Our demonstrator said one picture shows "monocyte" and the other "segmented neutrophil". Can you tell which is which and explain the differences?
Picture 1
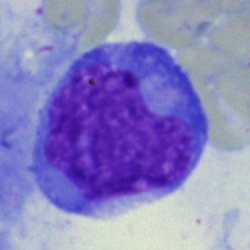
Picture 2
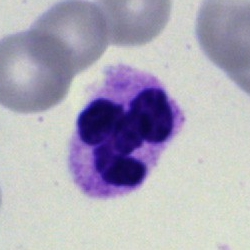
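Picture 1 shows the monocyte; picture 2 shows the segmented neutrophil. In the monocyte the nucleus fills most of the cell, sits toward the lower left and has a deep notch on its upper right side, within which lies a paler area of cytoplasm. The monocyte's cytoplasm is blue, whereas that of the segmented neutrophil is pale pinkish-lilac and holds fine, faint lilac granules. The chromatin of the segmented neutrophil is dark purple and densely clumped. Its cell outline is roughly oval, with a slightly uneven edge.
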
